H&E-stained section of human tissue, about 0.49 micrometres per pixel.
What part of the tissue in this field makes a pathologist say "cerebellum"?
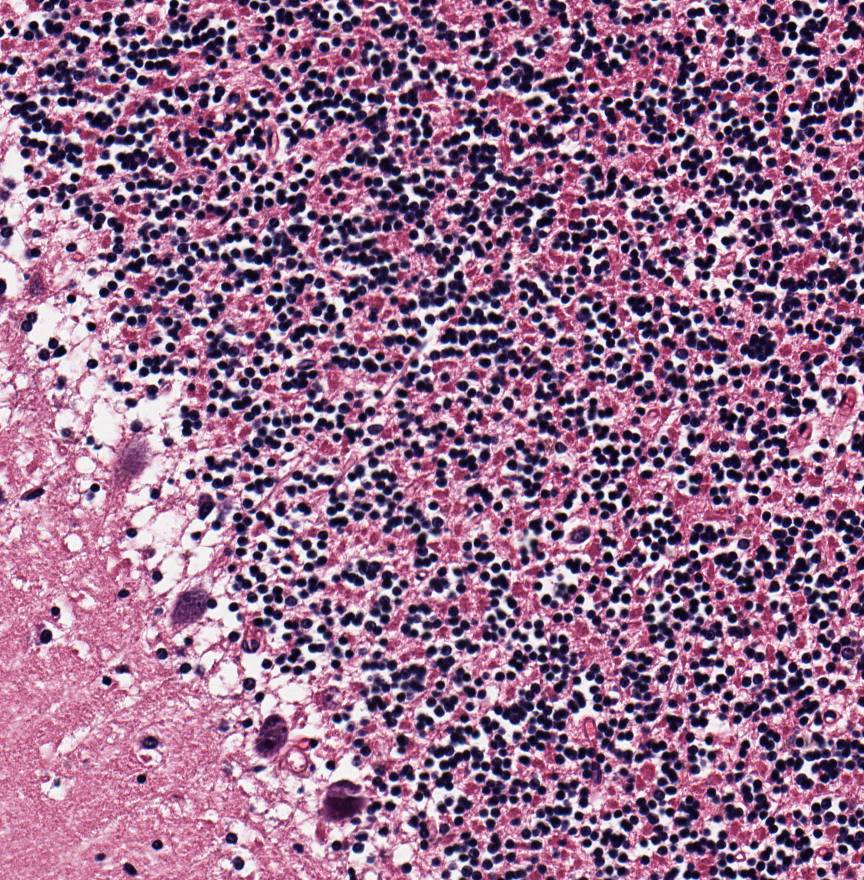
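The crowded small nuclei filling most of the field go with cerebellum: round, dark, uniform, with very little cytoplasm.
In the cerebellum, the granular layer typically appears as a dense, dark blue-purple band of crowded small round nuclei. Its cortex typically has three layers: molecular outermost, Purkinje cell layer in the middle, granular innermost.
A few large neurons with ample purple cytoplasm lie singly in a line along the border between the two zones, at lower left. Small irregular nucleus-free pink patches lie scattered among the dark nuclei.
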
